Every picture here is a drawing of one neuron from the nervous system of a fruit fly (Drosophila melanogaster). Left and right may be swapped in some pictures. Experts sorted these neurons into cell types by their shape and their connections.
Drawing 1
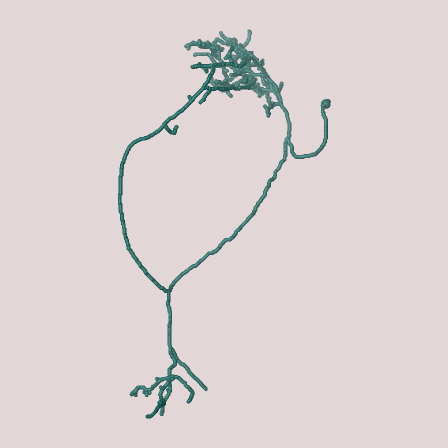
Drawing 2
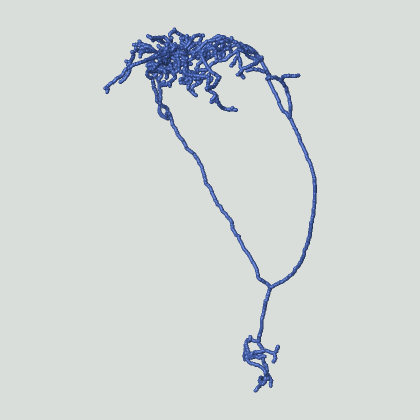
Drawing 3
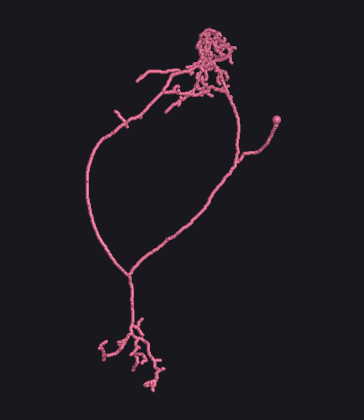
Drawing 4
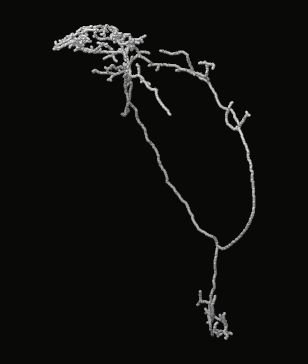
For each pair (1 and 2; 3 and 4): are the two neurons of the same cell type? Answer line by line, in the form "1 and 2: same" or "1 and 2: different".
1 and 2: same
3 and 4: same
